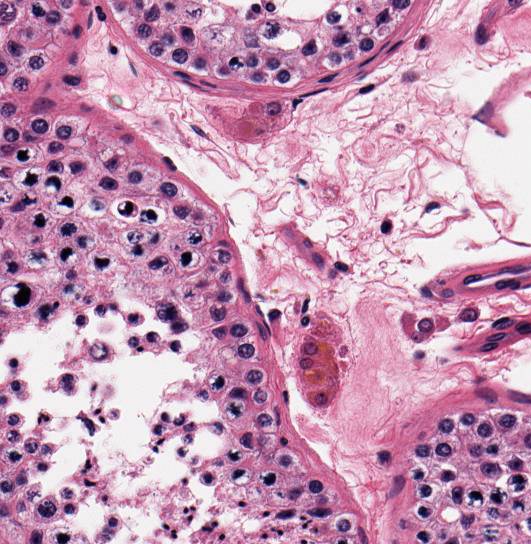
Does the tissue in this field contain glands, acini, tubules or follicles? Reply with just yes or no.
Yes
